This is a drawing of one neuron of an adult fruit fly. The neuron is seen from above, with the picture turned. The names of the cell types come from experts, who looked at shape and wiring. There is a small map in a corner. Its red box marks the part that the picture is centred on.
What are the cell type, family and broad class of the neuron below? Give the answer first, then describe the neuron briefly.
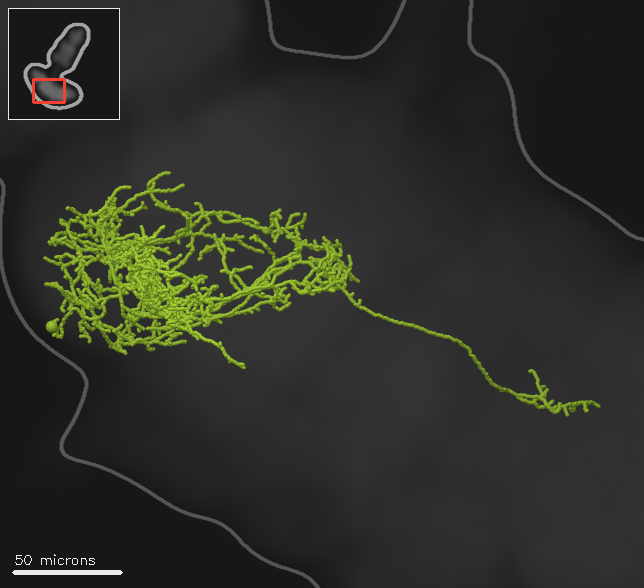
The cell type is AVLP211. Its family is hemilineage SLPa&l1_anterior. Its broad class is central-brain intrinsic neuron. It lies in the brain. Its cell body lies on the left of the picture. By the scale bar it is about 250 microns wide in this view.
